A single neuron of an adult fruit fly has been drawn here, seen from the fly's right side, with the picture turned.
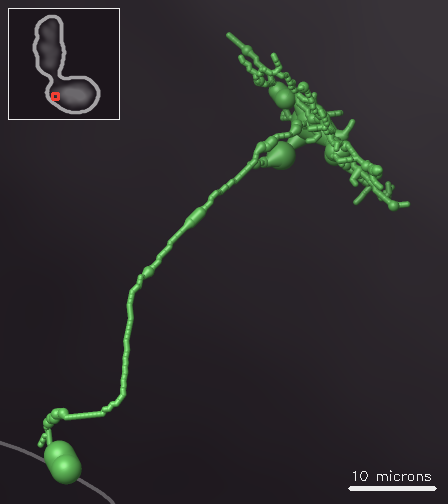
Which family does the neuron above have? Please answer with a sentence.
The family is Dm.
